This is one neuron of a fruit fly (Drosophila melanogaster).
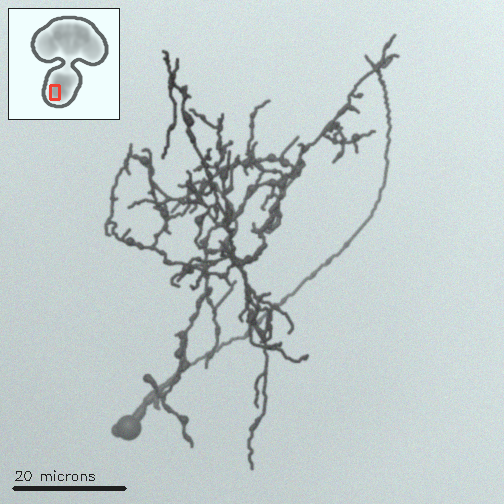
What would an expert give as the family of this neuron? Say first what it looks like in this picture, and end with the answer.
Its cell body lies at the lower left of the picture. From top to bottom in the picture it spans about 80 microns. The picture shows dozens of branch ends. This is a nerve-cord intrinsic neuron. The family is hemilineage 21A.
